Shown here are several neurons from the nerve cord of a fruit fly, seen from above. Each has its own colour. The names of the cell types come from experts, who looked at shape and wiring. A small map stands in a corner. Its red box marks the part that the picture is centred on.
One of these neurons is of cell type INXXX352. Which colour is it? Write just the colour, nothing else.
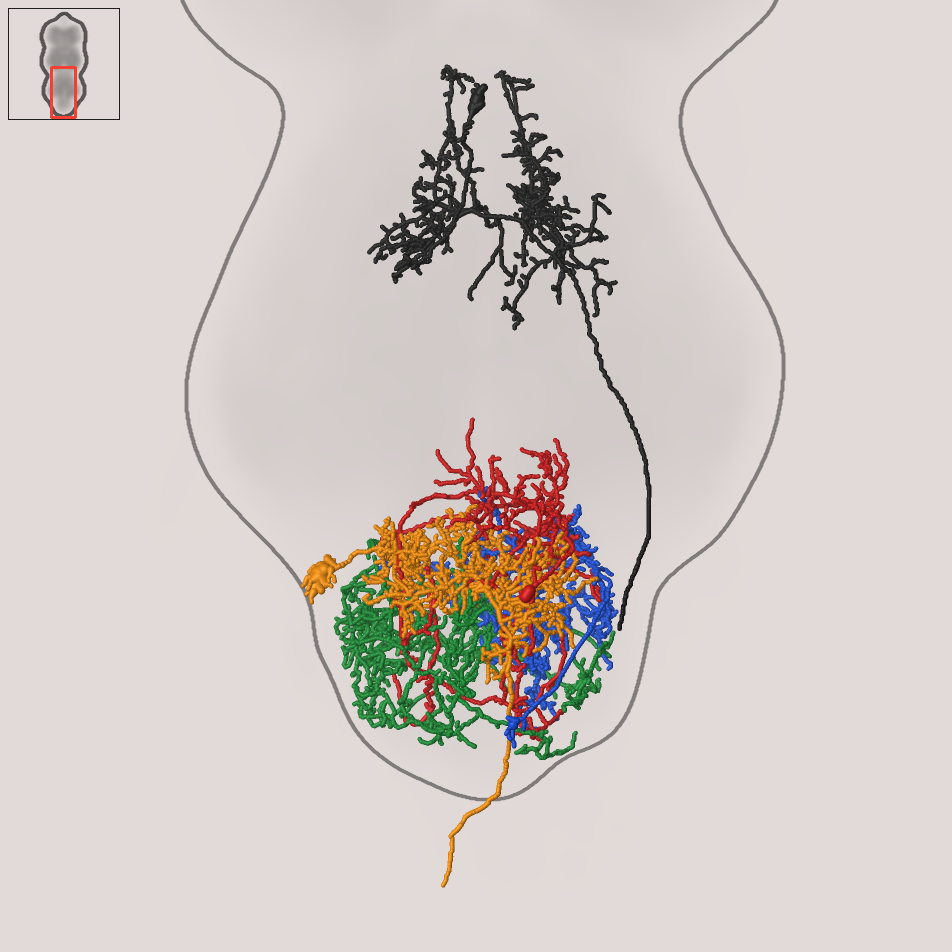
green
